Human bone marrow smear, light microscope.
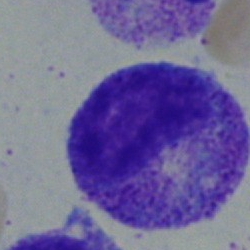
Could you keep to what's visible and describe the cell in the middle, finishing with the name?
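Looking first at the outline, I see that it is round. The nucleus sits off-centre, taking up the upper-left part of the cell, and it is stained a deep blue-purple. I can find no vacuoles in the cytoplasm. This is a myelocyte.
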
